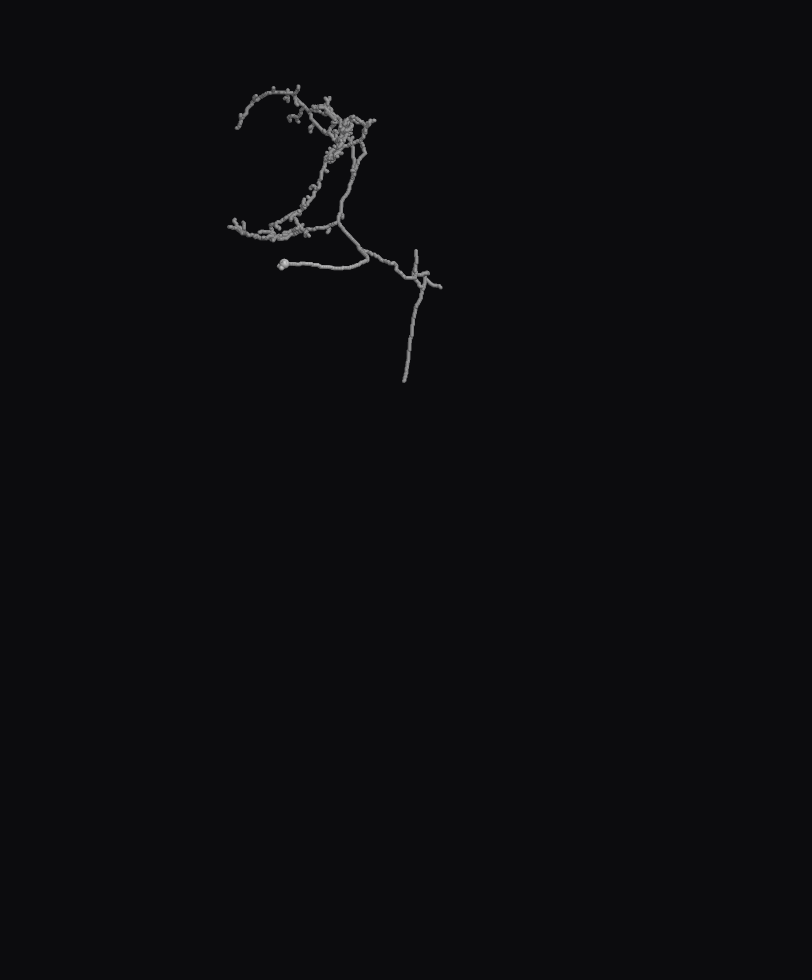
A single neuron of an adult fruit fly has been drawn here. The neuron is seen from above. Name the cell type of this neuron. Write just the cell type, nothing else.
IN23B050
